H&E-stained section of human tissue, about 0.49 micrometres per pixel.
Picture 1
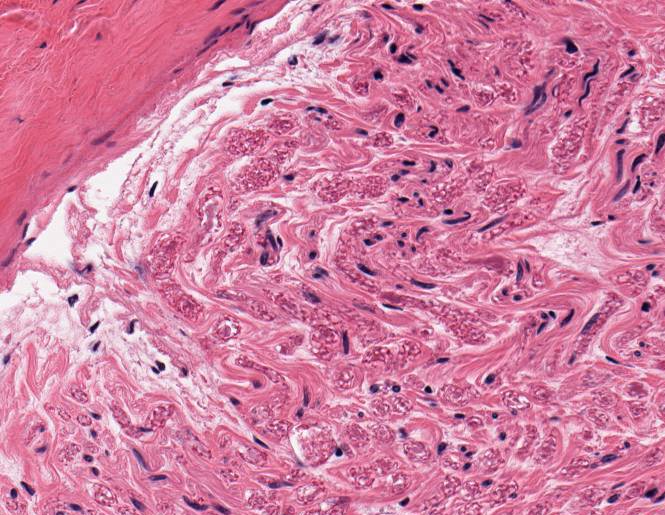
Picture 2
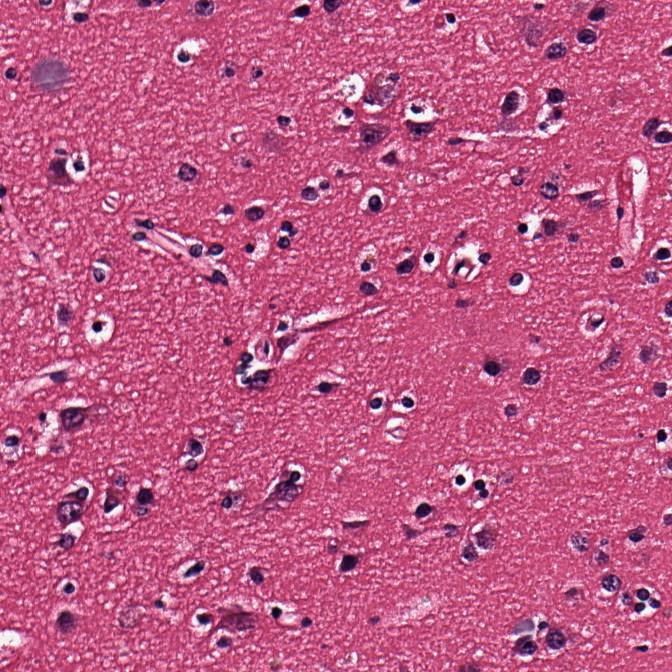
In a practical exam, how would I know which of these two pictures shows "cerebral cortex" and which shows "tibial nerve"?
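The first one's tibial nerve, the second cerebral cortex. In the nerve you've got small bundles with a finely bubbly, stippled pink interior, and the nuclei are mostly dark, slender and elongated, often wavy or comma-shaped. The cortex has no organised units at all, just cells scattered singly or in small clusters over a fine, granular, slightly vacuolated pink matrix rather than fibrous bundles. Its nuclei are mostly small, round and dark, with a few larger angular cells with purplish cytoplasm mixed in, like one in the upper centre.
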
